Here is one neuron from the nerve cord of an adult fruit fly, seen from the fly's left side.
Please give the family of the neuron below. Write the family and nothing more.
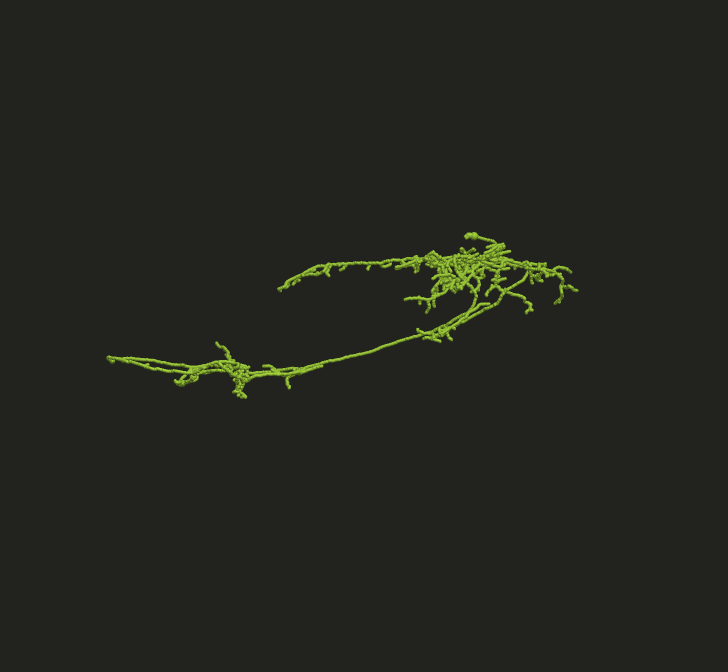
hemilineage 17B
